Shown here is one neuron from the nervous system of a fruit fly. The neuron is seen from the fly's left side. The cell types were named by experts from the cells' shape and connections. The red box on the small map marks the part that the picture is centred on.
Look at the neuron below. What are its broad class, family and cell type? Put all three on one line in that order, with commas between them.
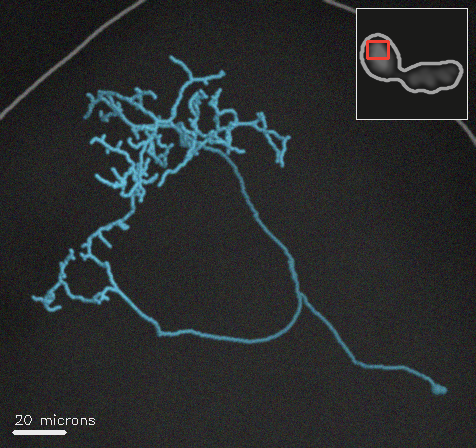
central-brain intrinsic neuron, hemilineage VLPl&p1_posterior, SMP567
